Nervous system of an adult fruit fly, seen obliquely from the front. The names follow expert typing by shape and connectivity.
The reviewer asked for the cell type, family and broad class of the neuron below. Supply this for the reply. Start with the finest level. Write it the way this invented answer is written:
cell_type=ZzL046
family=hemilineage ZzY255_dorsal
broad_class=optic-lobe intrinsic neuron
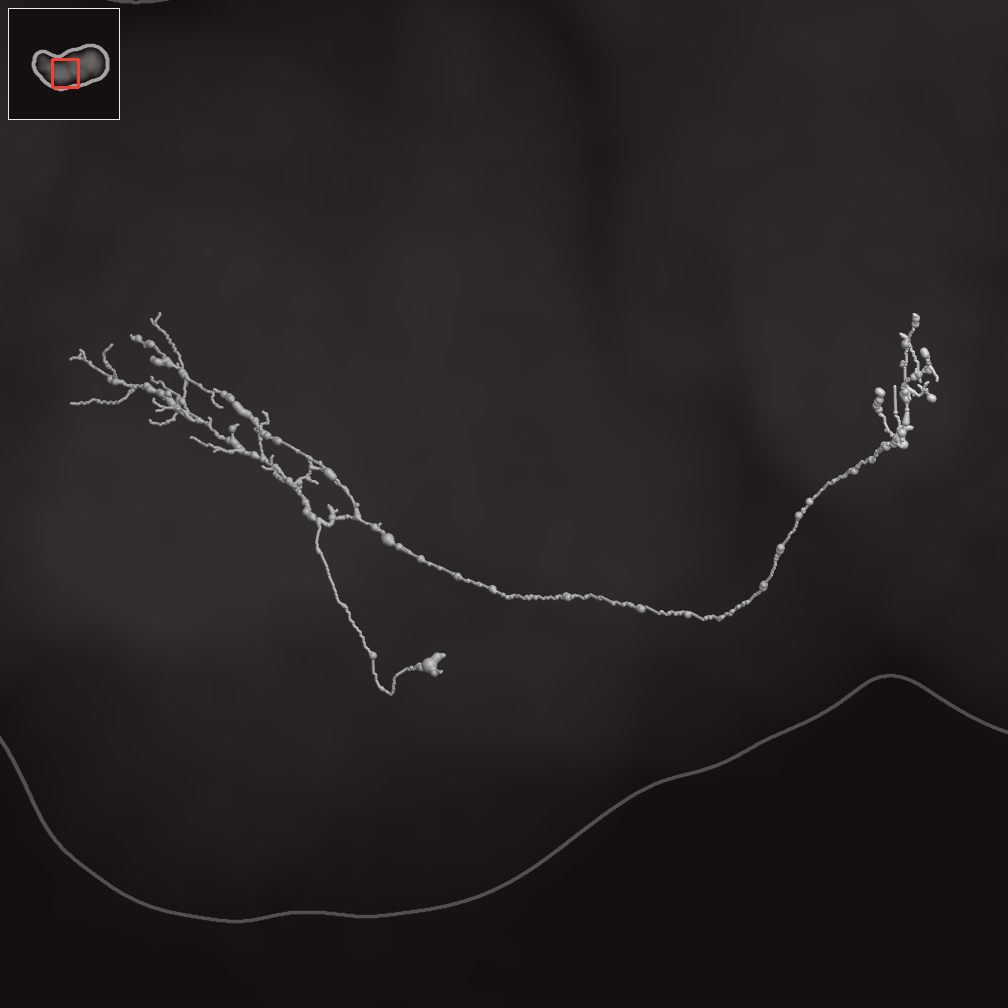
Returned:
cell_type=AN16B078_d
family=hemilineage 16B
broad_class=ascending neuron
